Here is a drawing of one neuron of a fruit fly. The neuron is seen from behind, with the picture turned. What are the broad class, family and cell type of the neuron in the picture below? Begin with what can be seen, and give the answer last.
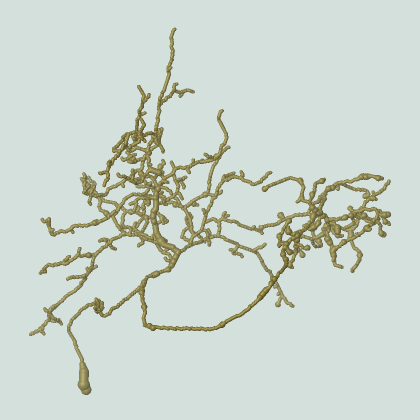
Its cell body lies at the lower left of the picture. The picture shows dozens of branch ends. It is a central-brain intrinsic neuron. The family is hemilineage LHa3. The cell type is SLP047.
